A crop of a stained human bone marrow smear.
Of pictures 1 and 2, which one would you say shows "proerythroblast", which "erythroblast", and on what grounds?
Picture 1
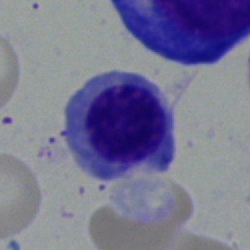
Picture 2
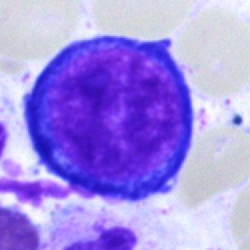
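Of the two pictures, the first shows an erythroblast and the second a proerythroblast. Their cytoplasm differs in colour: pale greyish-blue in the erythroblast, deep blue in the proerythroblast.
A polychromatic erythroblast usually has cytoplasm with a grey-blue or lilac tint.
In the erythroblast the nucleus lies off-centre toward the right, leaving a broader rim of cytoplasm on the left, whereas the proerythroblast has only a thin rim around its nucleus.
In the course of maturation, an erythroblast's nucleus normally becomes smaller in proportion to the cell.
The erythroblast's outline is irregular, with a small bulge at the lower right; the proerythroblast has a small pointed bleb at its upper right edge. Neither cell shows visible granules in its cytoplasm.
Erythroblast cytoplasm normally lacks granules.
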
